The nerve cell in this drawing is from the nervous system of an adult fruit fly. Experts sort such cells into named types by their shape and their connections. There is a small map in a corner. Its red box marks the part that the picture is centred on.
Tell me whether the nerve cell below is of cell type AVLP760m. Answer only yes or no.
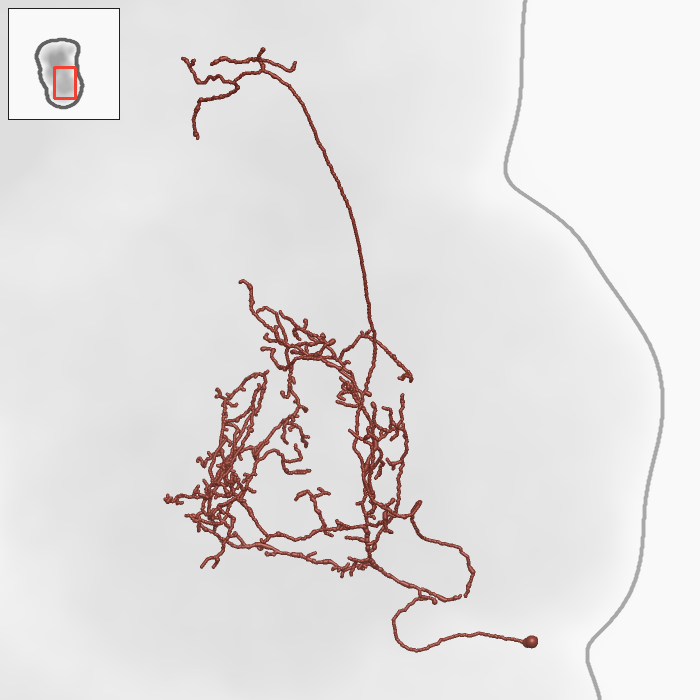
no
